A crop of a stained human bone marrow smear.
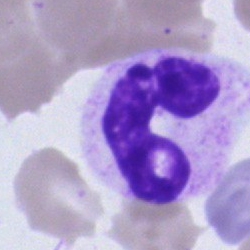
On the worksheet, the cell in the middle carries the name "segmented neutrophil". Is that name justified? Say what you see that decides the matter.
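Band neutrophil, not segmented neutrophil, is the name this cell deserves. What decides it is the nucleus, a thick curved band bent into a C-like shape.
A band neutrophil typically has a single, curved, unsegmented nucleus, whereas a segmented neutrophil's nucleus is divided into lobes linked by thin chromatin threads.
The chromatin is dark purple and coarsely clumped, which suits band neutrophil.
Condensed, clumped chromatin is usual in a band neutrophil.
No nucleoli are visible.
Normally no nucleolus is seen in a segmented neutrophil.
This feature therefore does not count against that name.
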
